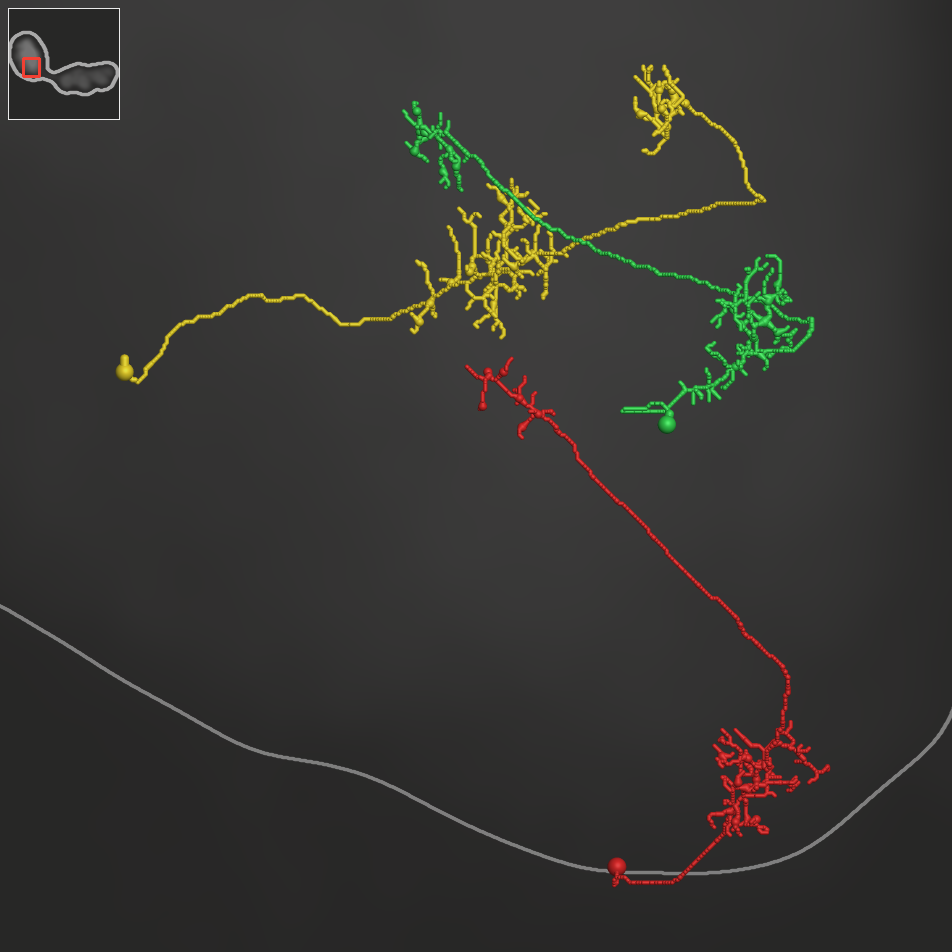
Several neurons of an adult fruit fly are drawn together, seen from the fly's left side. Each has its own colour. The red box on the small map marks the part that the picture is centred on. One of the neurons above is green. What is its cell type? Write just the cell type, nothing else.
Tm29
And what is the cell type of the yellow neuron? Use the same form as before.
Tm40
